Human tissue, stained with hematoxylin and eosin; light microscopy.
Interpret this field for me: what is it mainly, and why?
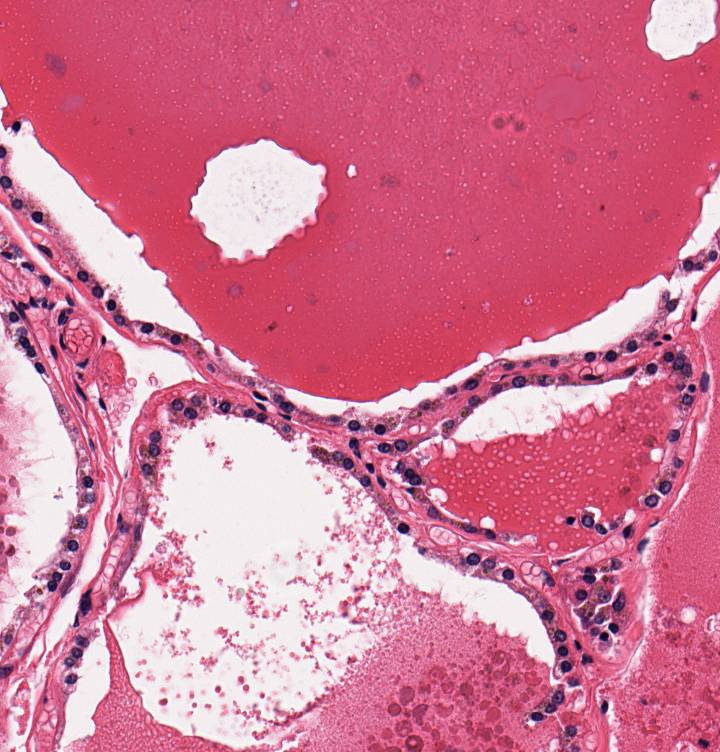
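The structure here is the thyroid follicle; notice the single layer of flattened to low cuboidal cells lining each one.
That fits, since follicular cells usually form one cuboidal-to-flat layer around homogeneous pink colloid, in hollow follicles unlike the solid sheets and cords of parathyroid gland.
Now look at the upper follicle, where the colloid has pulled away along its lower edge, leaving a white gap. The lower-left follicle is mostly empty and white, with only scattered pink flecks.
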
